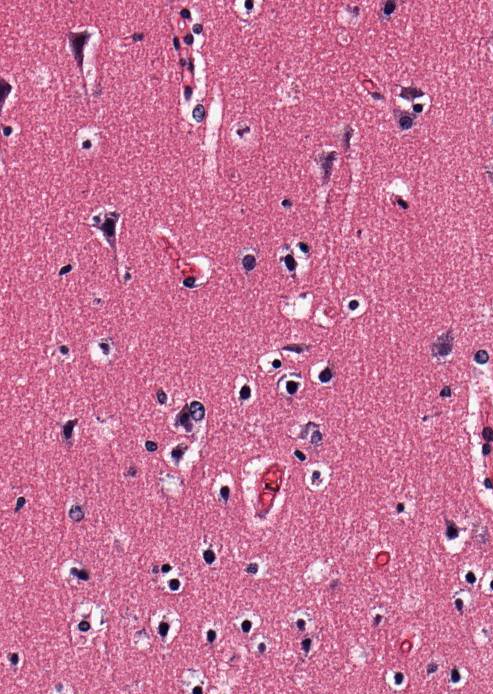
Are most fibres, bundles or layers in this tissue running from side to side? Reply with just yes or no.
No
